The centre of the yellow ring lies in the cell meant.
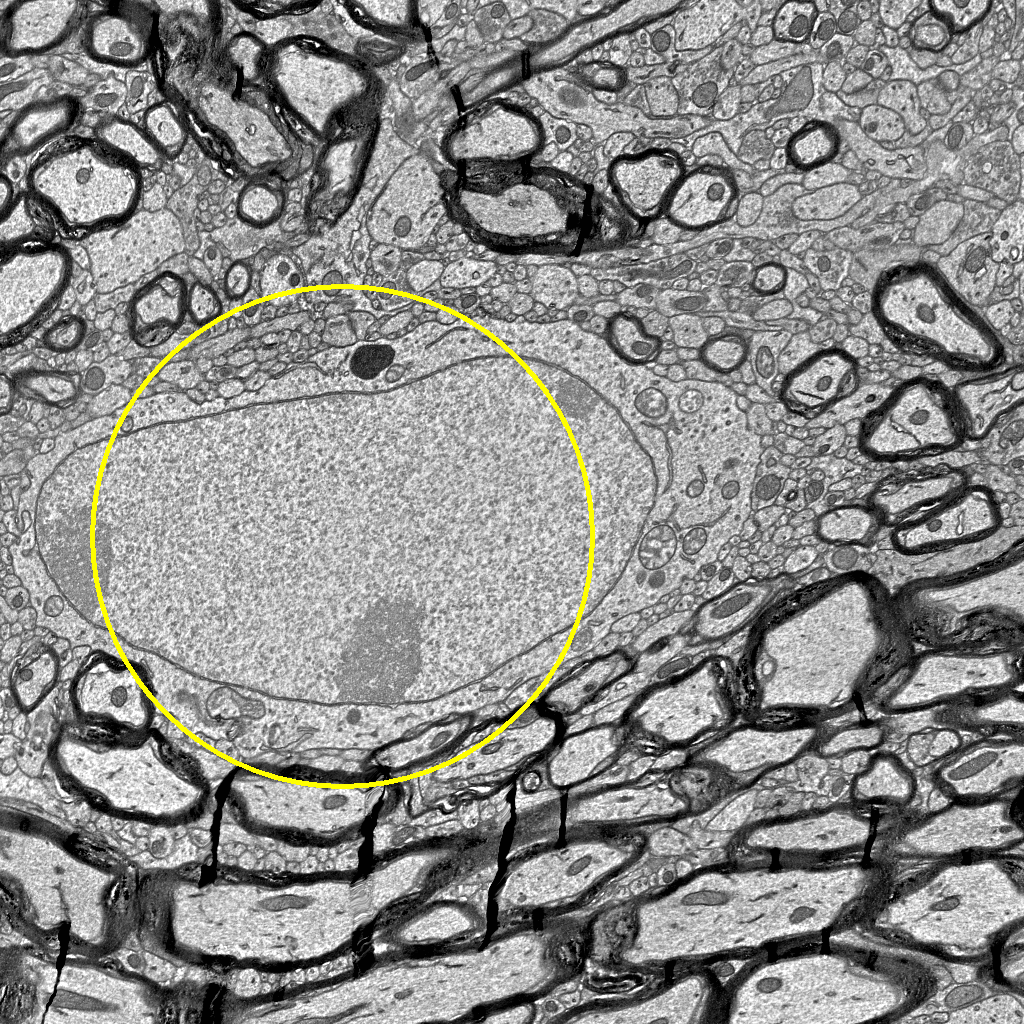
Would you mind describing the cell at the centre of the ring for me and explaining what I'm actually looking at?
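Look first at the nucleus: it is an elongated oval, with its long axis lying horizontally. Follow the nuclear envelope around and you will find it running smoothly, with no deep infoldings. The chromatin is finely granular and evenly spread, without dark clumps along the envelope. Below the centre of the nucleus sits its largest smooth grey patch. This cell is an excitatory neuron.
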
